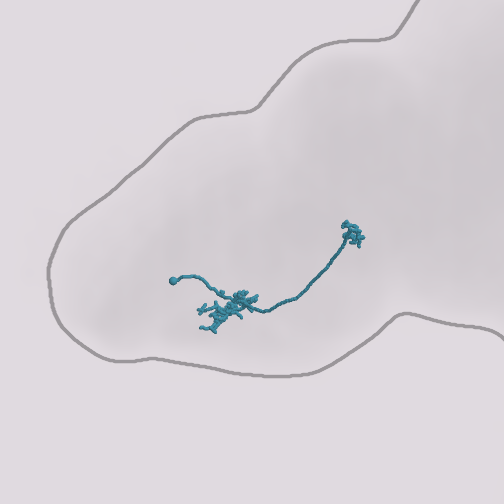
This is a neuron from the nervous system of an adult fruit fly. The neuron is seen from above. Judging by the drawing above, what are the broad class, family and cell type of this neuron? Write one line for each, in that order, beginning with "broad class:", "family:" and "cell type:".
broad class: optic-lobe intrinsic neuron
family: Tm
cell type: Tm40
